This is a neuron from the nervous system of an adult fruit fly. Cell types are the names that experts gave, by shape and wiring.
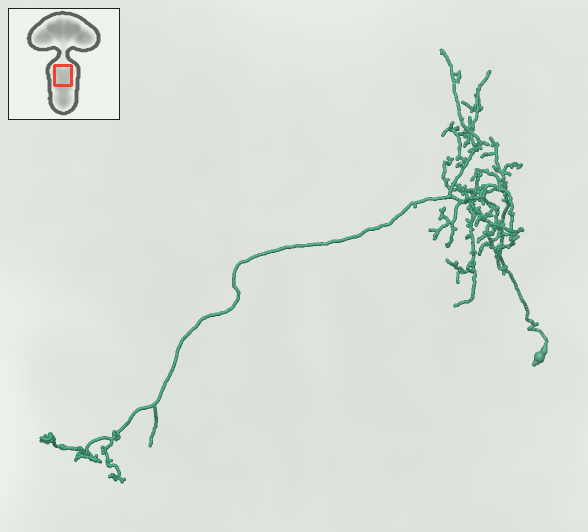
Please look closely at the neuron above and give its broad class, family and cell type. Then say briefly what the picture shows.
It is a nerve-cord intrinsic neuron. The family is hemilineage 06A. The cell type is IN06A075. It is in the nerve cord and does not reach the brain. As drawn here it is about as wide as it is tall.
